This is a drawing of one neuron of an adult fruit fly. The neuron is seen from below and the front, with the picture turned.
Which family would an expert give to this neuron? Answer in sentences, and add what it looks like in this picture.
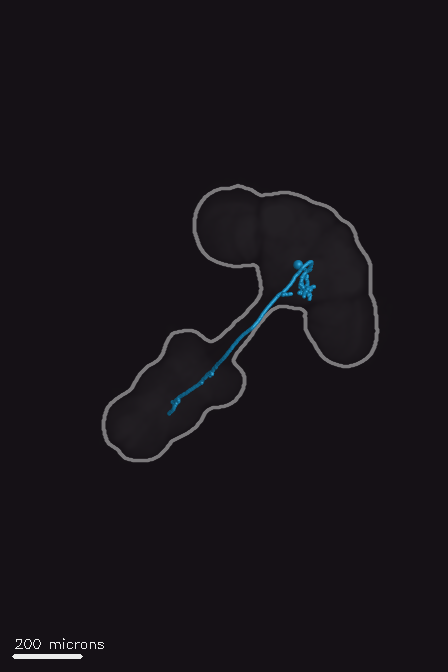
Its family is hemilineage PSp2. This is a descending neuron. It reaches both the brain and the nerve cord, passing through the neck. From top to bottom in the picture it spans about 450 microns.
